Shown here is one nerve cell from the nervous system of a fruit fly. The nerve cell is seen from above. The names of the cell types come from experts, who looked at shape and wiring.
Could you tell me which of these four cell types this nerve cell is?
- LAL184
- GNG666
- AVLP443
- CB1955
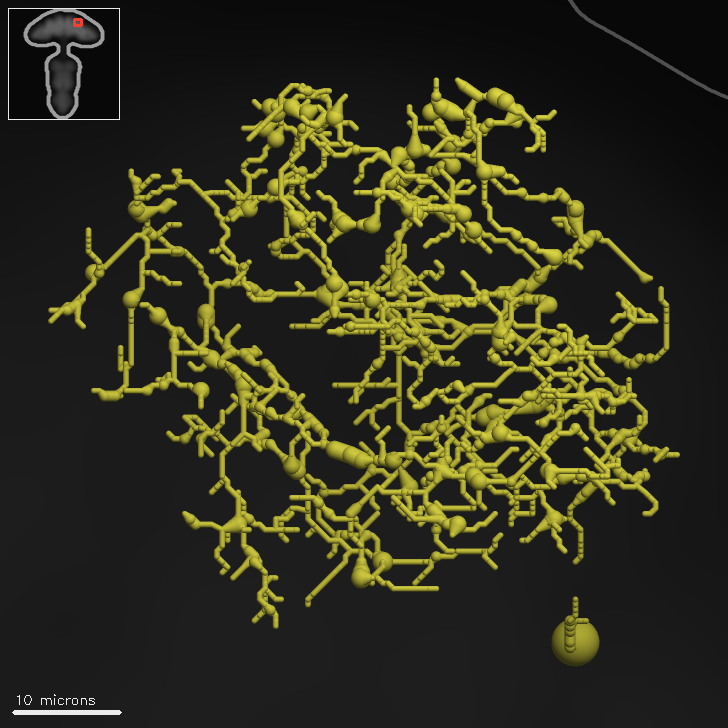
CB1955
